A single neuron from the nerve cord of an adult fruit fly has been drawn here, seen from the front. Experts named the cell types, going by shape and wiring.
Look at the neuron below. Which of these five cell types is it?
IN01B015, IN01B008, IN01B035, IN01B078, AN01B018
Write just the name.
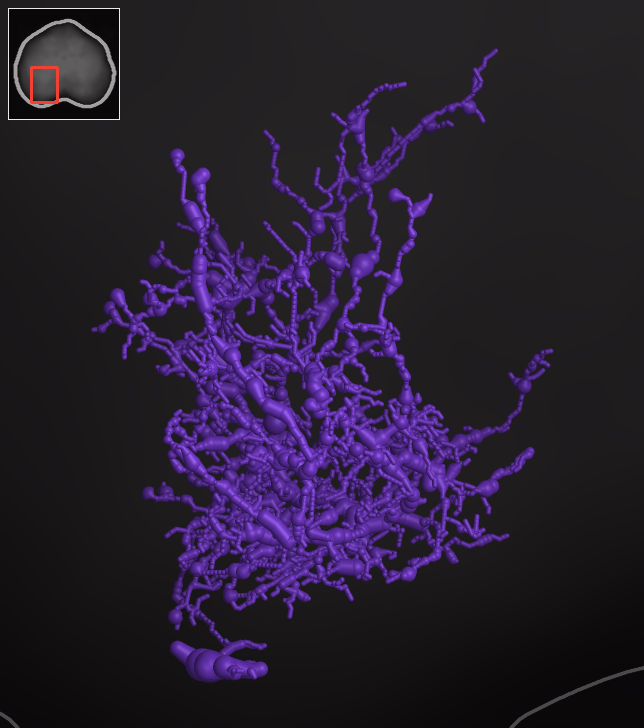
IN01B008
